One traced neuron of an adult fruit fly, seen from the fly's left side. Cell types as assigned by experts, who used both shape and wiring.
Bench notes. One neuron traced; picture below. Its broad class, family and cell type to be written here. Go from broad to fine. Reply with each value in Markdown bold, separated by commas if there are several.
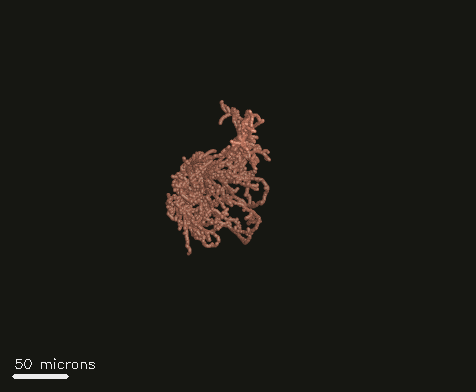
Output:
**central-brain intrinsic neuron**, **hemilineage VLPl2_medial**, **CB1108**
